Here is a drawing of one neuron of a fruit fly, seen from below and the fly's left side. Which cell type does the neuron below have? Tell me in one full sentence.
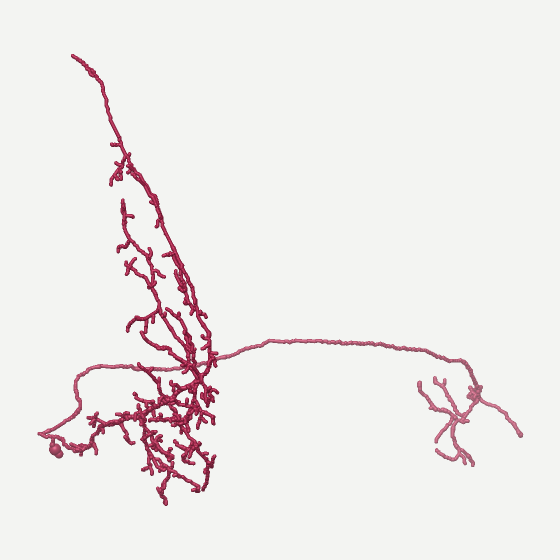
For this neuron, the cell type is MeVP7.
